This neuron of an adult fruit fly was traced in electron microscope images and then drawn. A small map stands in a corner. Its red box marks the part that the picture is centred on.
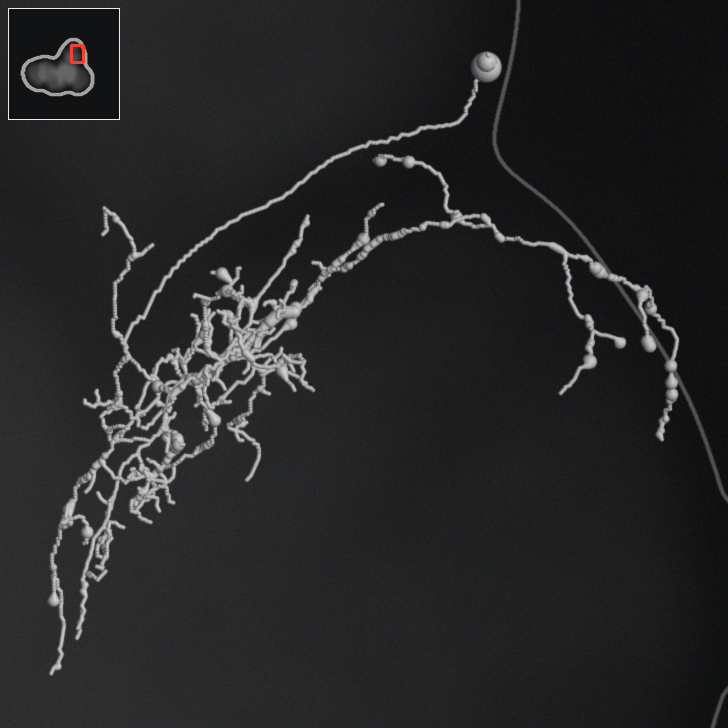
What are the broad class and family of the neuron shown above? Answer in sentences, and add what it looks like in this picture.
It is a nerve-cord intrinsic neuron. Its family is hemilineage 03A. The picture shows dozens of branch ends. As drawn here it is about as wide as it is tall.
